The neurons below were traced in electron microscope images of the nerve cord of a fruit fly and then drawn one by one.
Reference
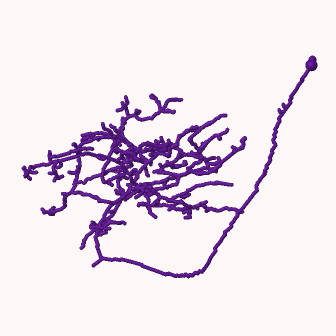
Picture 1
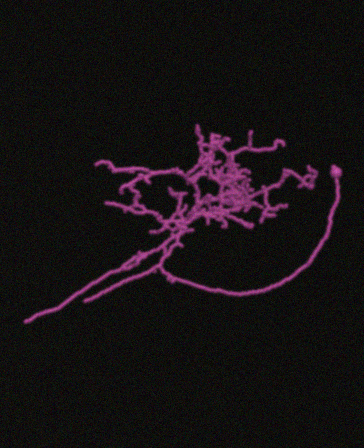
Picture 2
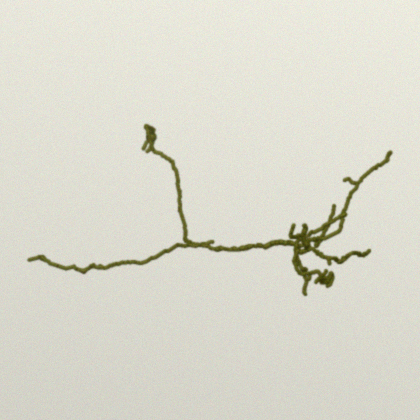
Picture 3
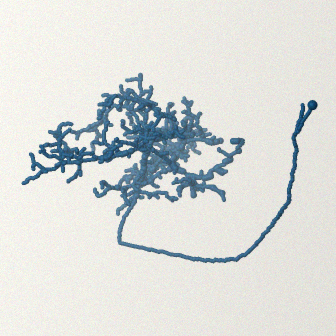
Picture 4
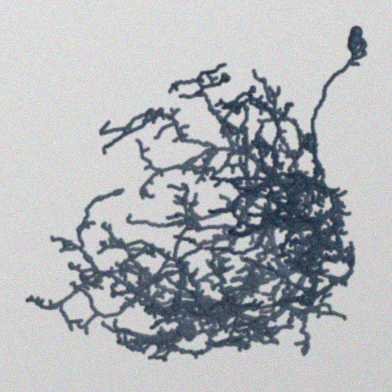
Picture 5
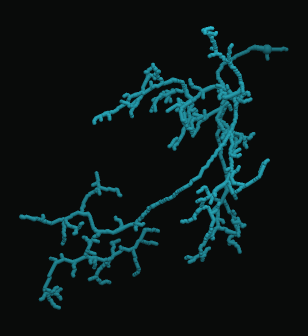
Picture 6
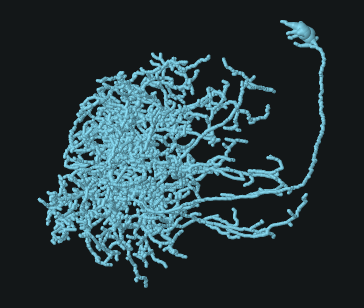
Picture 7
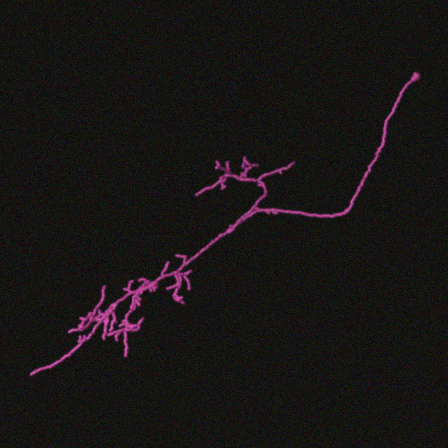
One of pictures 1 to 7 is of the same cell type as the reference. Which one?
1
